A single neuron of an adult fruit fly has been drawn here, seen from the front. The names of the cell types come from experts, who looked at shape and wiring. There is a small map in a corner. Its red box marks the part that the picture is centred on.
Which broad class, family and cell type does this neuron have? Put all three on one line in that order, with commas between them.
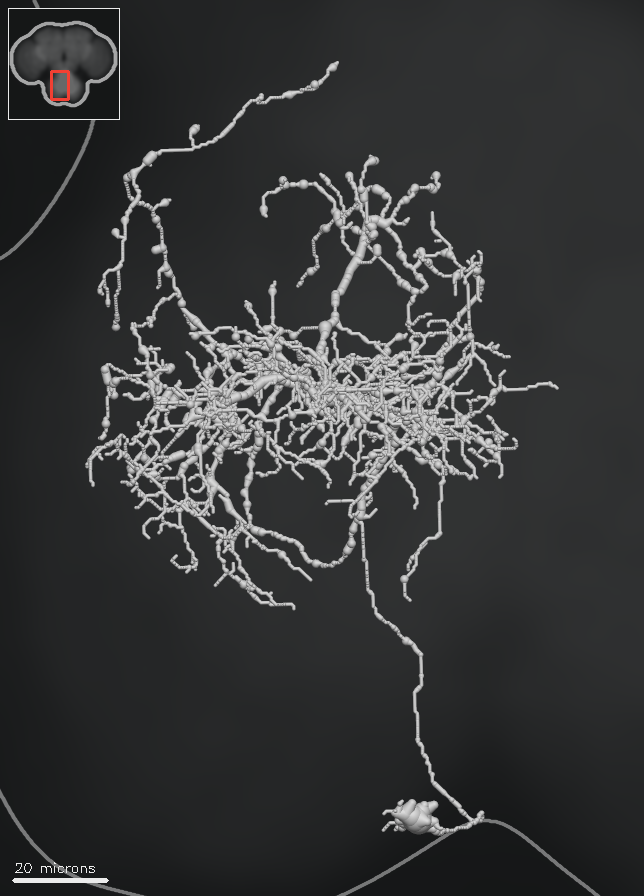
nerve-cord intrinsic neuron, hemilineage 04B, IN04B006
